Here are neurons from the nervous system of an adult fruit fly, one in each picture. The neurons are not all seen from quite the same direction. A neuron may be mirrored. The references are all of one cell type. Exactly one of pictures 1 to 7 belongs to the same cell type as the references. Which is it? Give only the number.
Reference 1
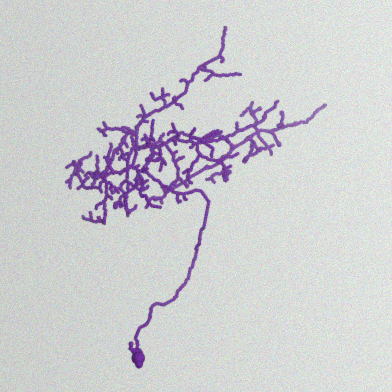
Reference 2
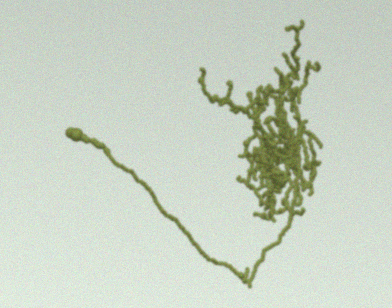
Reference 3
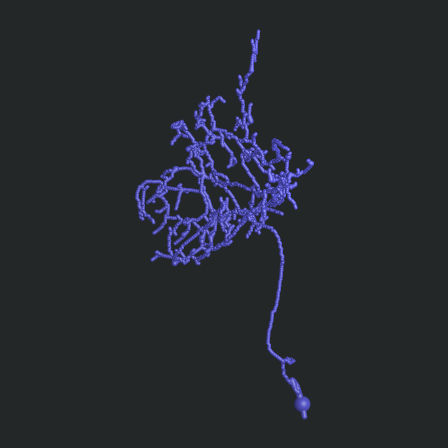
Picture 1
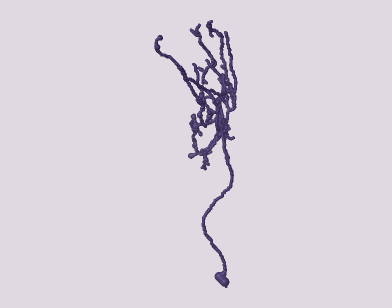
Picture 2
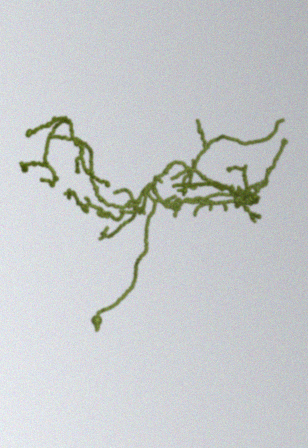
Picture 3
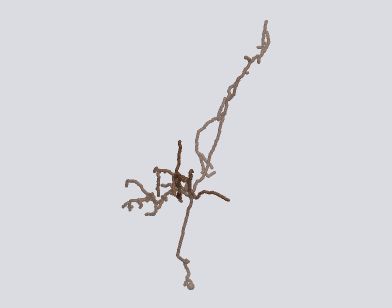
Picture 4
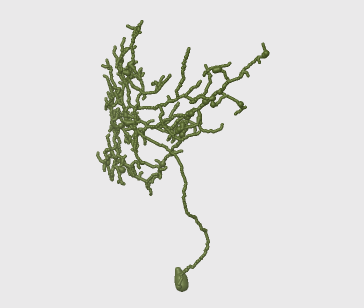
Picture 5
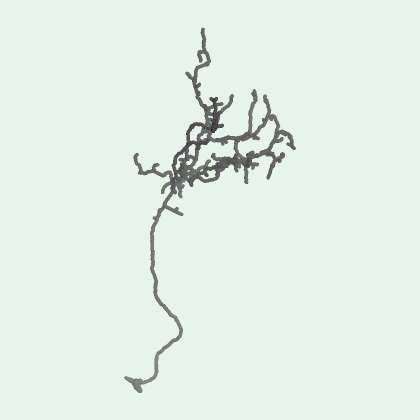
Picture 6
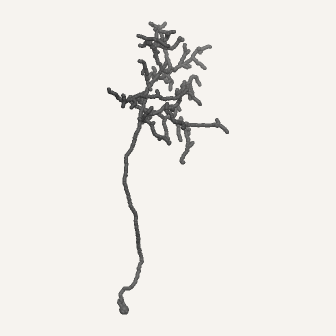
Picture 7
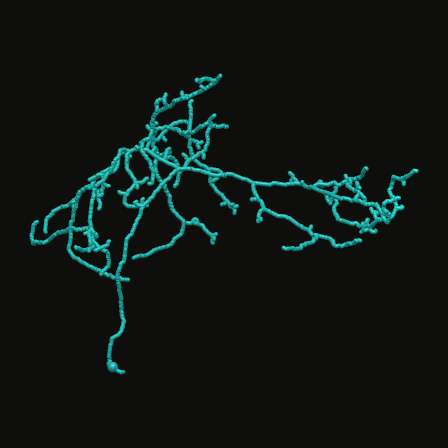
4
